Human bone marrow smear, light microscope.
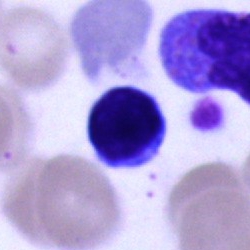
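Lymphocyte, the cell in the middle of this stained bone marrow smear. Its outline is round and smooth. The chromatin is dense and very dark purple. A thin rim of deep blue cytoplasm is visible, mostly along the lower edge. No granules are present in the cytoplasm.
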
